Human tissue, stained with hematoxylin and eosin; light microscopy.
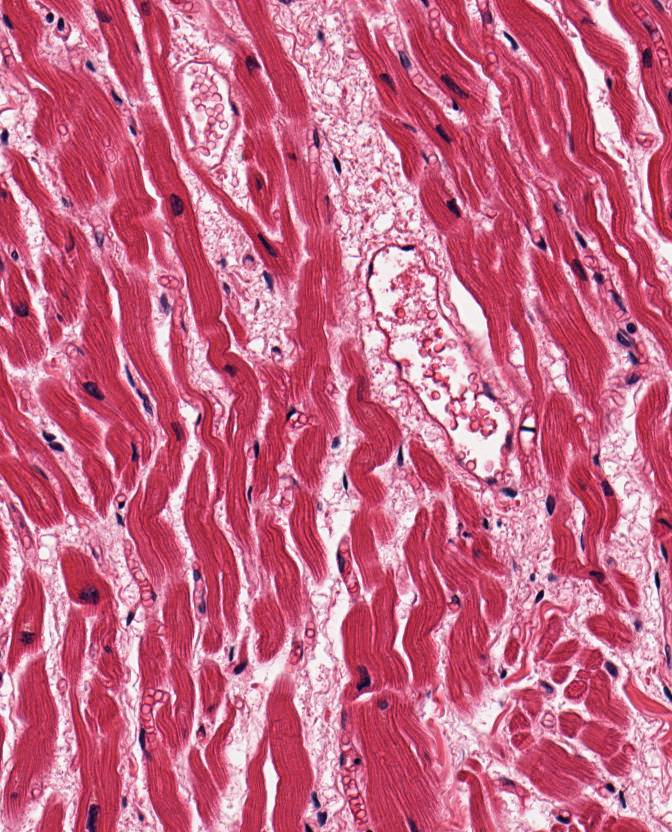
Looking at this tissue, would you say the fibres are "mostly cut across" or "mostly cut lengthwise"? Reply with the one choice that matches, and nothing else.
Mostly cut lengthwise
